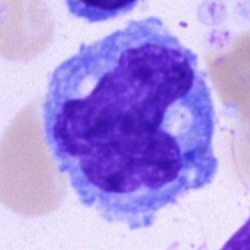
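Monocyte (central cell) in a stained human bone marrow smear, light microscope. The monocyte's outline is irregular, with a frayed, ruffled edge. The nucleus is folded, and its notches give it a lobed outline. Clear round vacuoles lie in the pale grey-blue cytoplasm beside the nucleus.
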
